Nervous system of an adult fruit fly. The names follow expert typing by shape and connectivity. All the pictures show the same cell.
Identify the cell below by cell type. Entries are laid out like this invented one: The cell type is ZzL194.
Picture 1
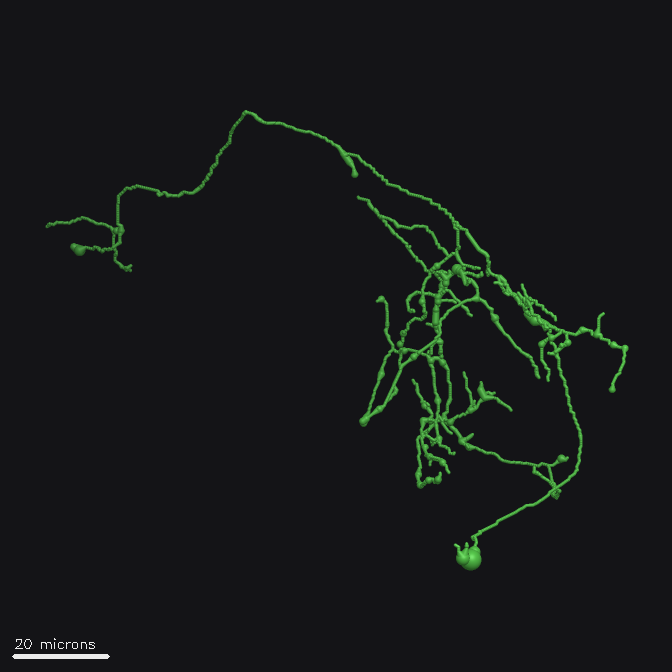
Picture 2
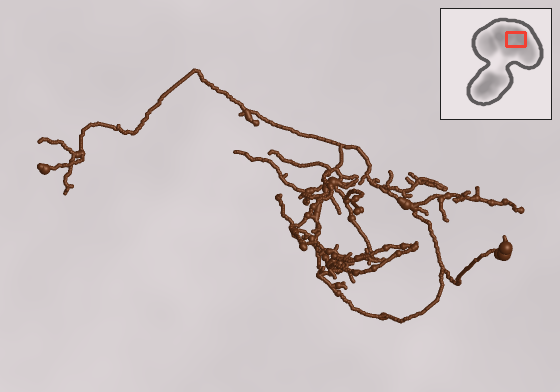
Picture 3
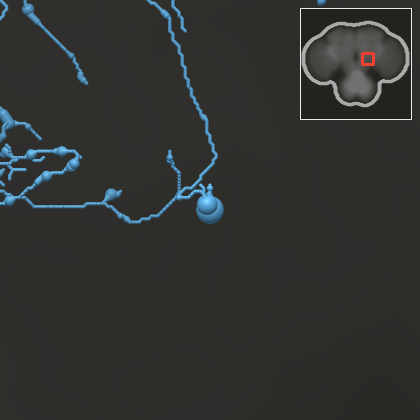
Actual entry: The cell type is v2LNX01.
